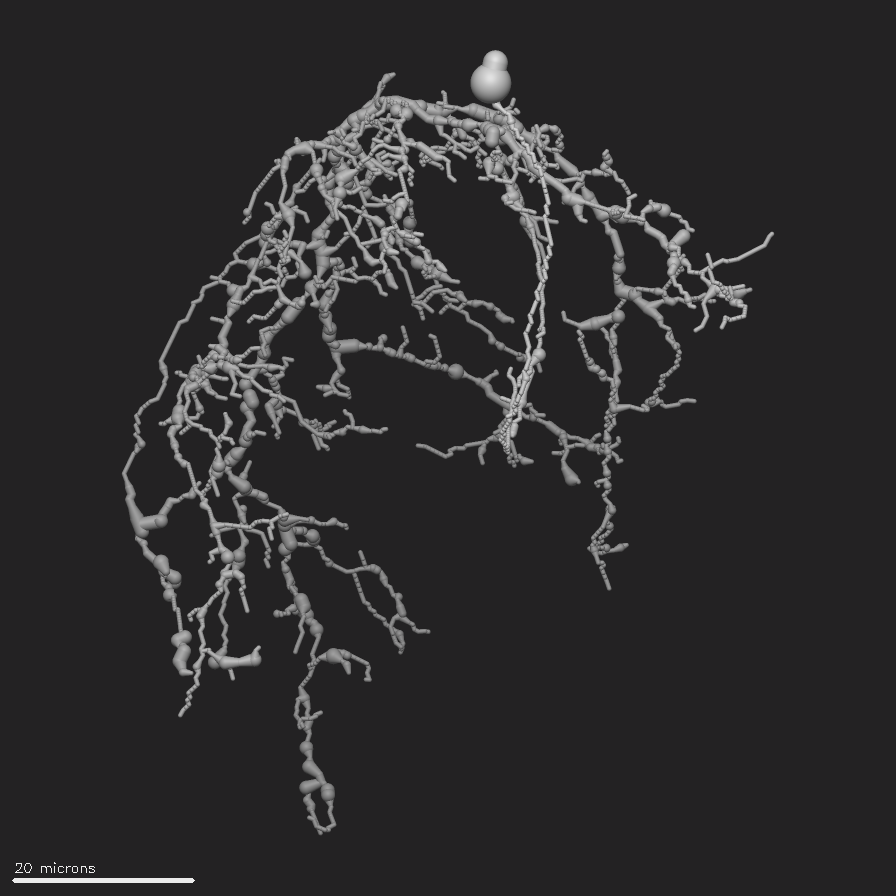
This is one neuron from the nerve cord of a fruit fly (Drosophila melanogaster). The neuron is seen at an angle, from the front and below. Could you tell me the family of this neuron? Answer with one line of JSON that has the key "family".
{"family": "hemilineage 08A"}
